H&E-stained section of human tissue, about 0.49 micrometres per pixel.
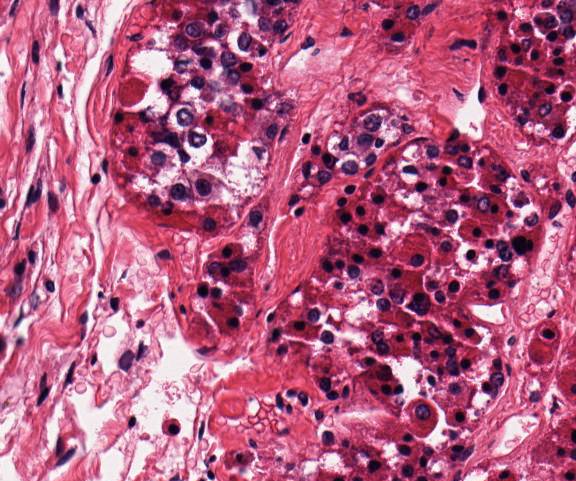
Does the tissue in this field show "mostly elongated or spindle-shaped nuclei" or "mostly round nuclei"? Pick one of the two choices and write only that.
Mostly round nuclei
